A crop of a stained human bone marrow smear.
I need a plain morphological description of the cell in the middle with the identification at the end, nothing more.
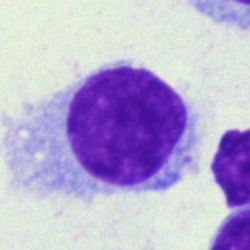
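Nucleus off-centre, toward the right. Cytoplasm pale greyish-blue, with two small clear vacuoles on the left. Outer edge ragged and frayed, most of all on the left. Hairy cell.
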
